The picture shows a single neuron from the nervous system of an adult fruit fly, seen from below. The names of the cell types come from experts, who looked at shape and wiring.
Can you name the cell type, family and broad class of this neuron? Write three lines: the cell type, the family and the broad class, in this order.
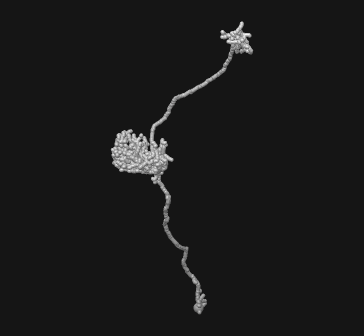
EL
class CX
central-brain intrinsic neuron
